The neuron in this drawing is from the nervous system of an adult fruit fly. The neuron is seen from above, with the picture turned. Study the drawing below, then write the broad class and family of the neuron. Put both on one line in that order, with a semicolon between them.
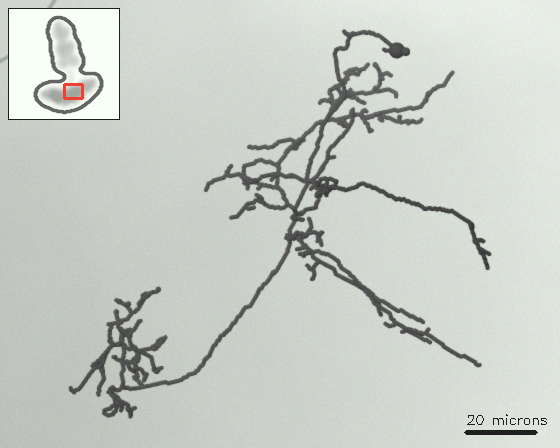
central-brain intrinsic neuron; hemilineage CLp2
